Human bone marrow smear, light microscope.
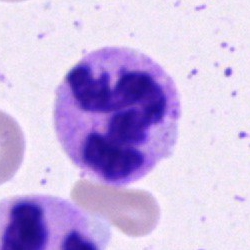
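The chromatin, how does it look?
Dense, coarsely clumped and dark purple.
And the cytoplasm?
Plenty of it, pale lilac, with fine pinkish-purple granules scattered through.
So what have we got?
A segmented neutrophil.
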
